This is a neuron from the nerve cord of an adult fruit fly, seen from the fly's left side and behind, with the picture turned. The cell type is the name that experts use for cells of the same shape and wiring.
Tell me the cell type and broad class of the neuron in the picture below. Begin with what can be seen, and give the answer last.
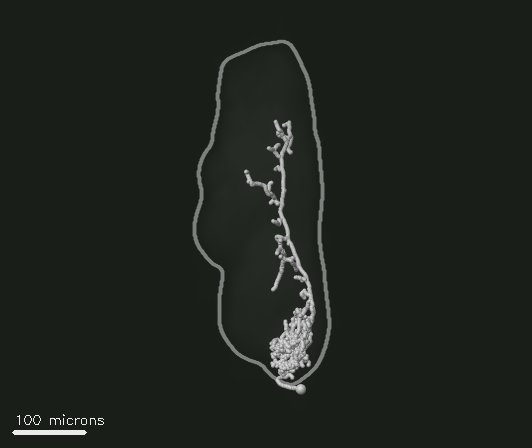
By the scale bar it is about 400 microns tall in this view. As drawn here it is more than twice as tall as it is wide. The cell type is INXXX241. Its broad class is nerve-cord intrinsic neuron.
